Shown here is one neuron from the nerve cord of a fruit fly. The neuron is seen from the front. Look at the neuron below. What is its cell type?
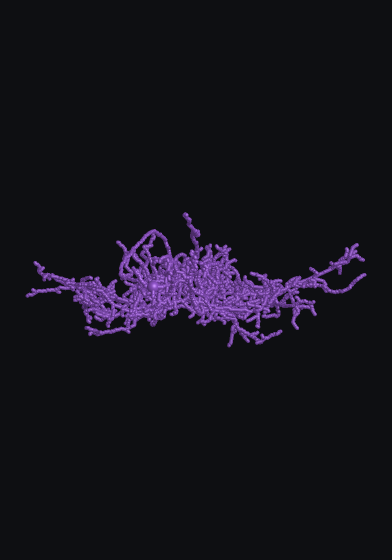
AN08B034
